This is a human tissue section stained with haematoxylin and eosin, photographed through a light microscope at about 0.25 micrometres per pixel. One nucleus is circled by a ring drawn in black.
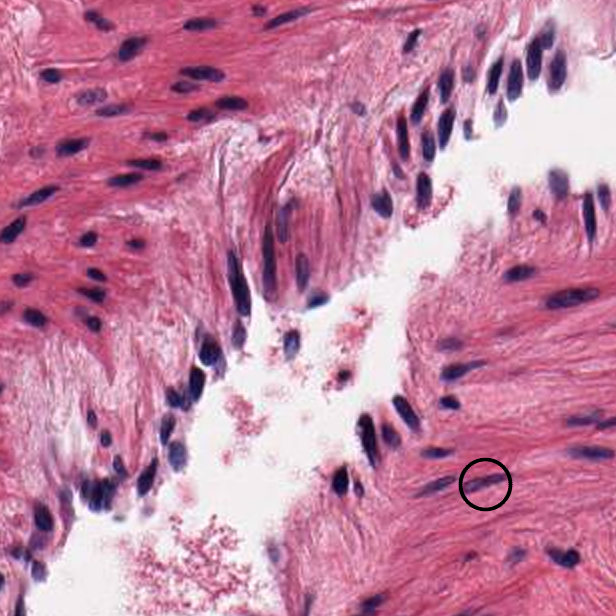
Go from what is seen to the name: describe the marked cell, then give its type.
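The nucleus is long and slender, tapering toward both ends, with its long axis running the same way as the surrounding pink fibres. The cytoplasm around it is pink with fine streaks running lengthwise, and no clear border separates it from the neighbouring cells. It lies among other parallel, elongated nuclei in a band of pink fibres, set back a short way from the cells that border the lumen. Type of cell: smooth muscle cell.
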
